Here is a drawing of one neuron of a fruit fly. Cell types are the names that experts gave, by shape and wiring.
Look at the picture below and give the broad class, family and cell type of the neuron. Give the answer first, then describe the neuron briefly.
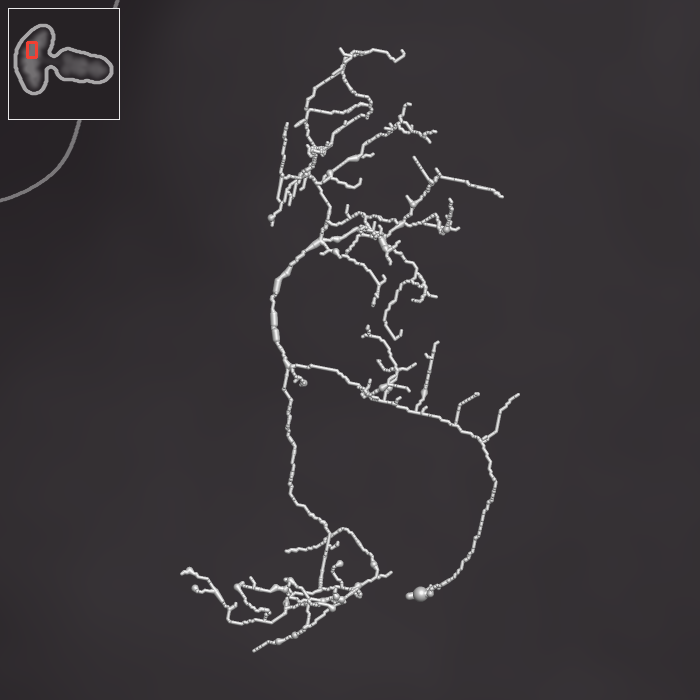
This is a central-brain intrinsic neuron. The family is hemilineage SLPpm3. It is of cell type CB3043. It is in the brain and does not reach the nerve cord. Its cell body lies at the bottom of the picture. Dozens of branch ends can be seen.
